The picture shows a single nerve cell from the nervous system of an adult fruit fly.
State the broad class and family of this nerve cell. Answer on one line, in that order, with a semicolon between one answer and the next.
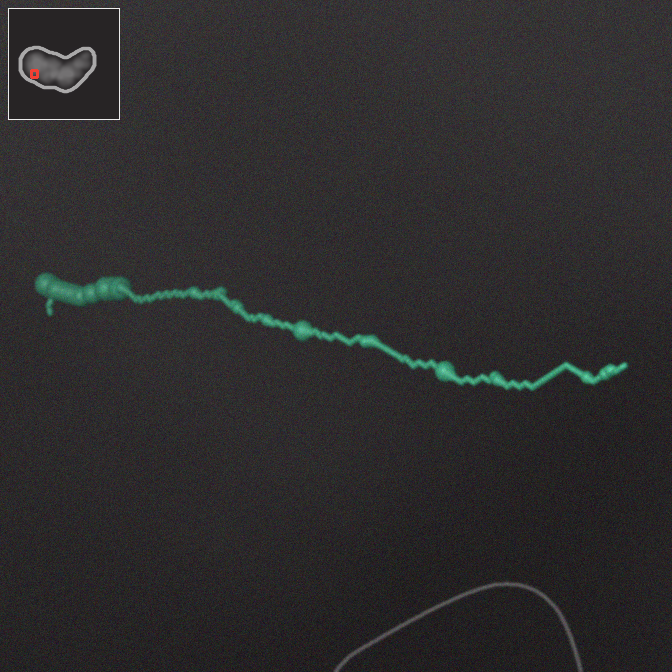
sensory neuron entering the brain; class mechanosensory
